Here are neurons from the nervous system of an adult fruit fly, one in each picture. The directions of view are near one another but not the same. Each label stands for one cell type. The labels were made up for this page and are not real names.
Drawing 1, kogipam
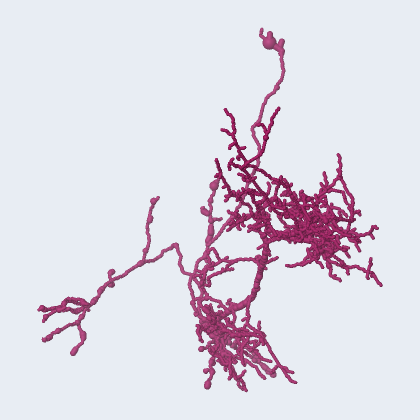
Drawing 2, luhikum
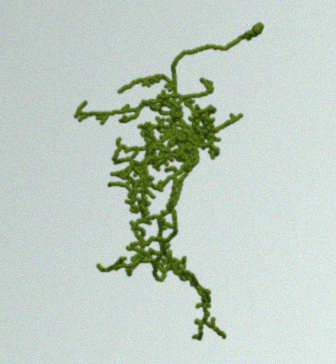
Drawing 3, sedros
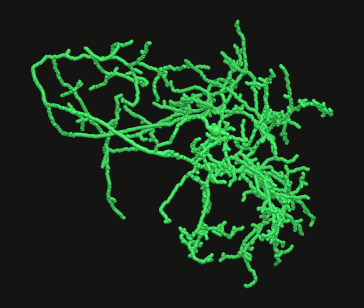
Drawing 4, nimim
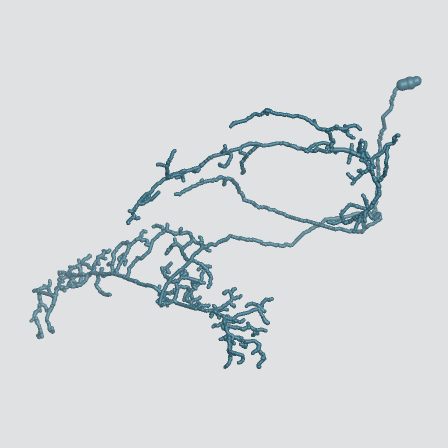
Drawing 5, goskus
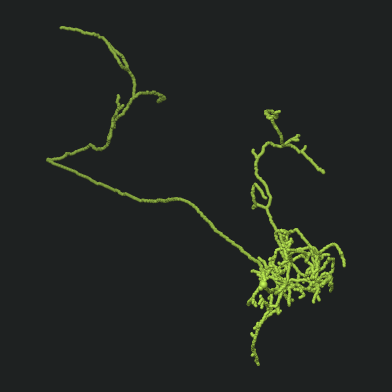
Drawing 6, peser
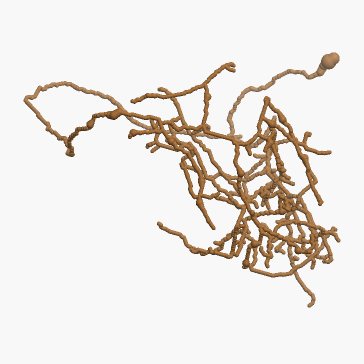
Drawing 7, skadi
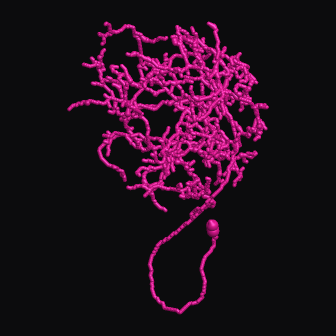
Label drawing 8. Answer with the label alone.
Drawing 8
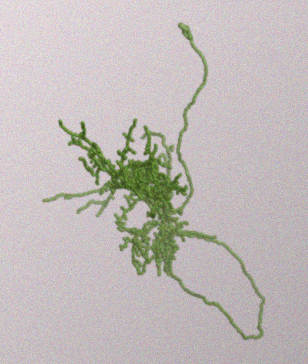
kogipam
